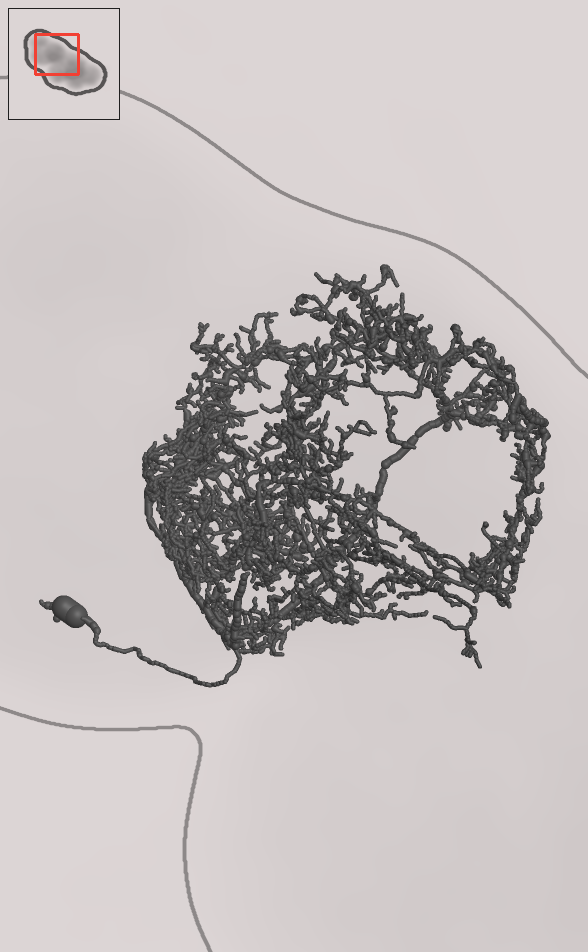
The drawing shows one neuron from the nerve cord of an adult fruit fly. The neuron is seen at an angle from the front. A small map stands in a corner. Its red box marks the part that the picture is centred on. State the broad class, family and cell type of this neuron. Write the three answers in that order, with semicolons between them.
nerve-cord intrinsic neuron; hemilineage 13B; IN13B007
